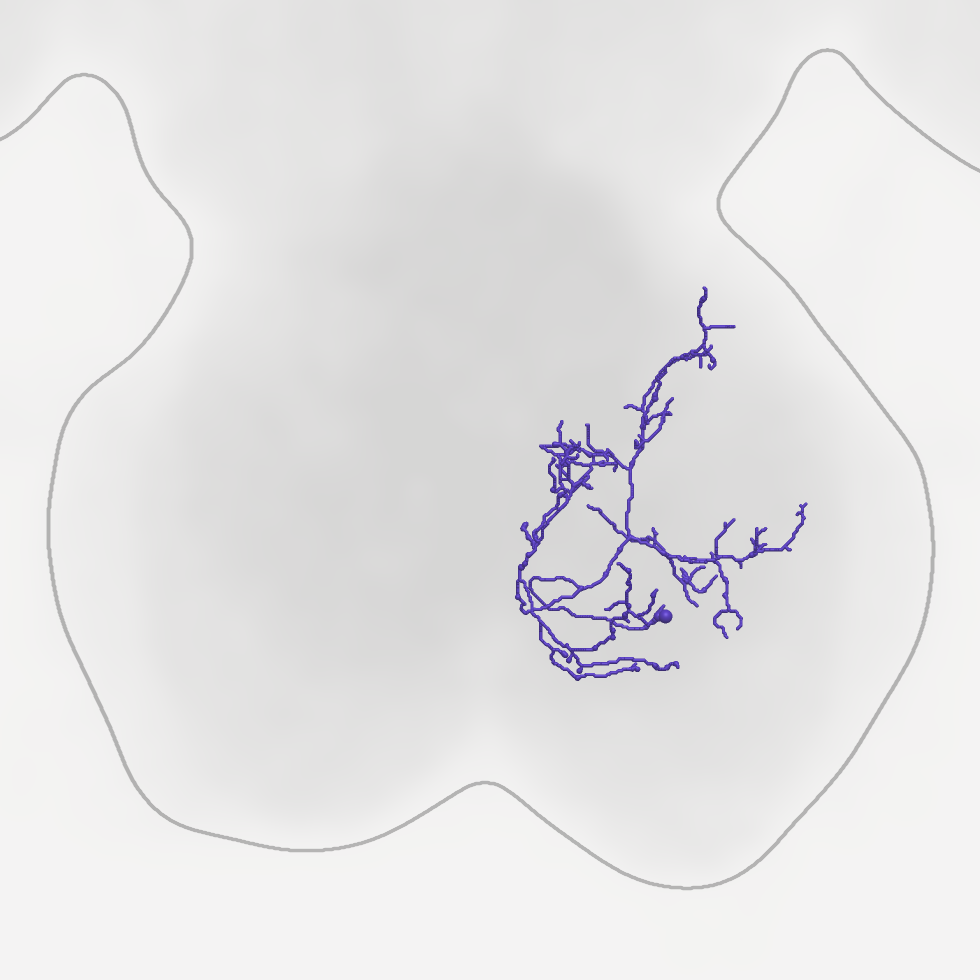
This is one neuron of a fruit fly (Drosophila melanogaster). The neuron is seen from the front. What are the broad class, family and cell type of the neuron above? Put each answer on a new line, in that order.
nerve-cord intrinsic neuron
hemilineage 01B
IN01B027_b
